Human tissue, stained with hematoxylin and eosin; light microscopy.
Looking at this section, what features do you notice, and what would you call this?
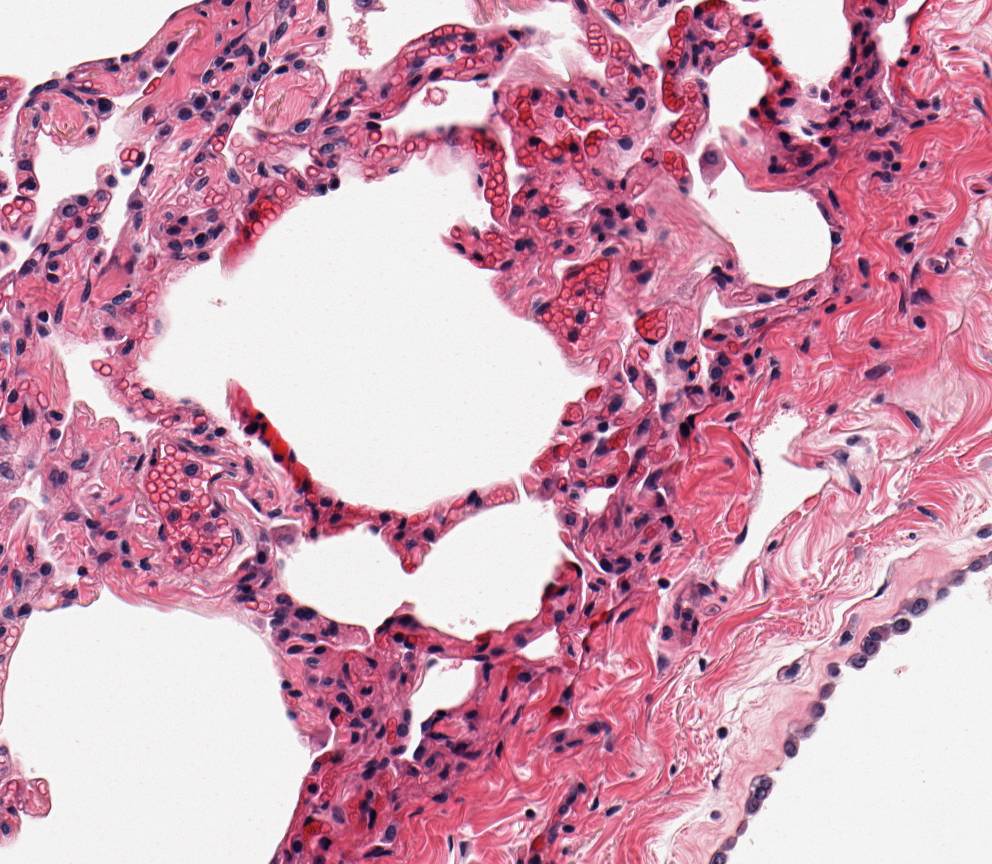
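Thin branching walls form a lace around empty spaces, with denser pink tissue on the right. Their capillaries are packed with closely stacked red blood cells. A single row of small rounded cells covers the free surface along the lower right edge. This is lung.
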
